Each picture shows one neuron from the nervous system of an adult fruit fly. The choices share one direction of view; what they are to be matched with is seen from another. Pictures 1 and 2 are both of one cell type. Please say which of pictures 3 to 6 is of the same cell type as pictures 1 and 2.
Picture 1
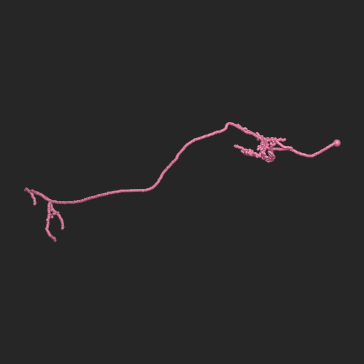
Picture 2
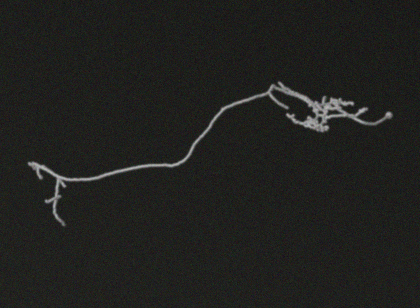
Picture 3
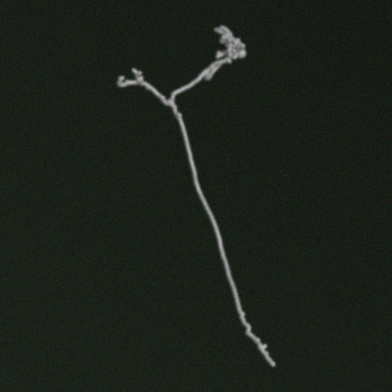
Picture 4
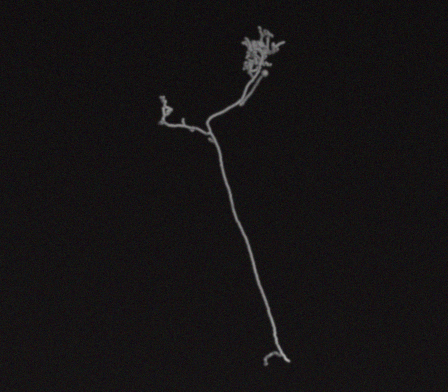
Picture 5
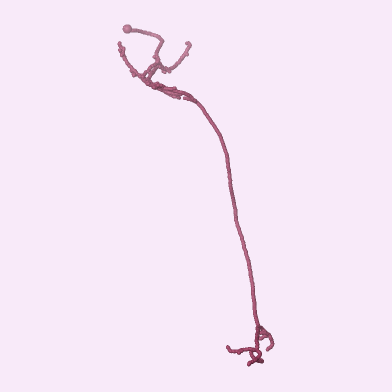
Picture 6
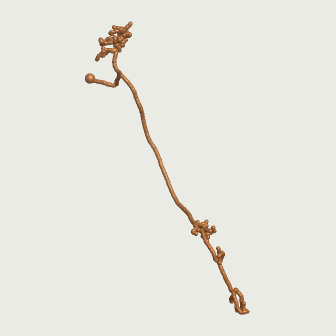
5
